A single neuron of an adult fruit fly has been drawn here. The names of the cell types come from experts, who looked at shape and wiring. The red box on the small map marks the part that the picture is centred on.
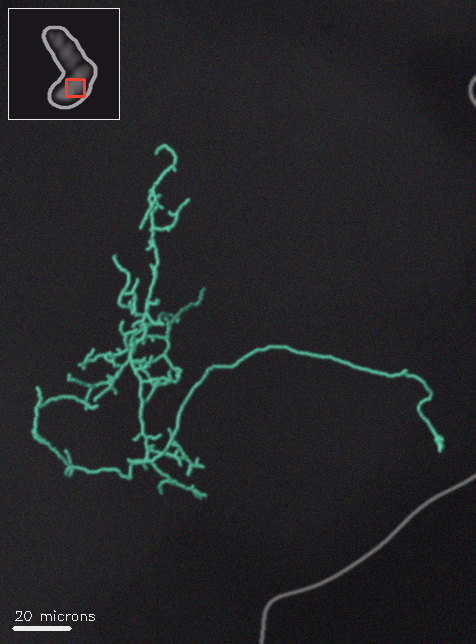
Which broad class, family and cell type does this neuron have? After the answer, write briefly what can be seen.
It is a central-brain intrinsic neuron. Its family is hemilineage MX3. It is of cell type CB2440. By the scale bar it is about 150 microns wide in this view. The picture shows dozens of branch ends.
